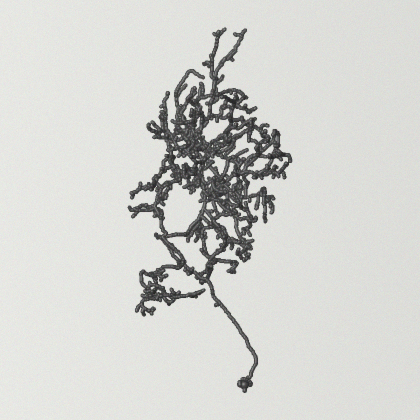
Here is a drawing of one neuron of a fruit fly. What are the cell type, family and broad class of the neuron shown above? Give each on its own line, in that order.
CB0609
hemilineage MX3
central-brain intrinsic neuron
